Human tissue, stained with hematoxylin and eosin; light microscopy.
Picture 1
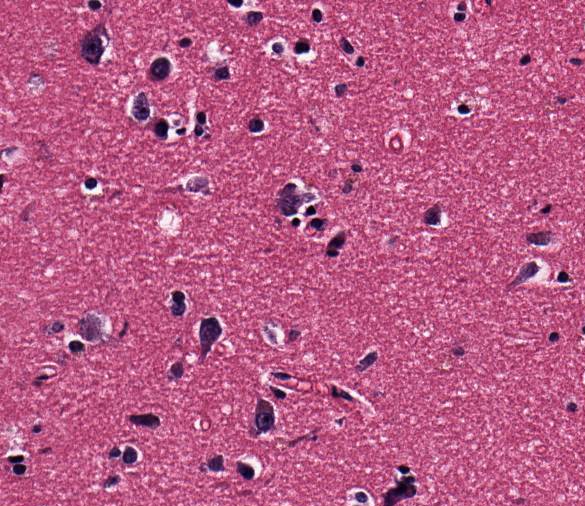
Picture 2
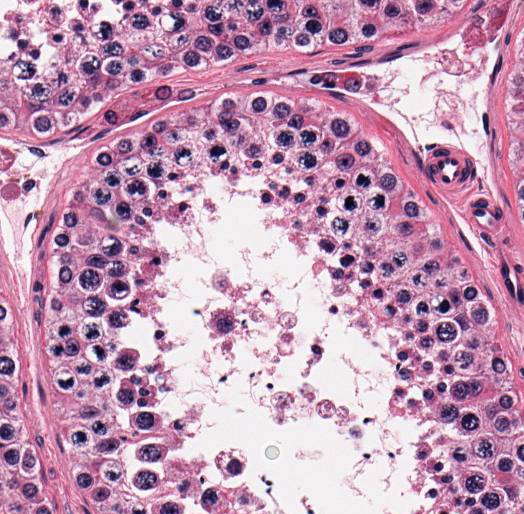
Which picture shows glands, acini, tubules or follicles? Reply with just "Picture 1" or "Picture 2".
Picture 2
